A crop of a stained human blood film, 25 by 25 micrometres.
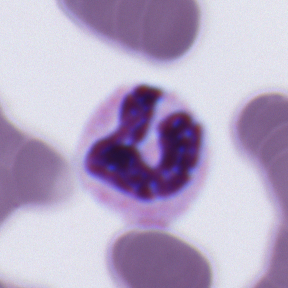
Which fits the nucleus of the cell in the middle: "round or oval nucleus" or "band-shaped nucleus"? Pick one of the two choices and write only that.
Band-shaped nucleus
